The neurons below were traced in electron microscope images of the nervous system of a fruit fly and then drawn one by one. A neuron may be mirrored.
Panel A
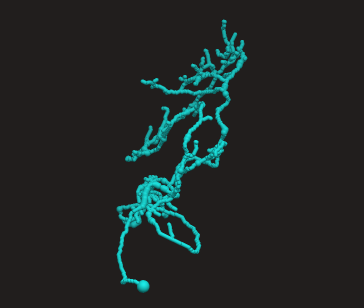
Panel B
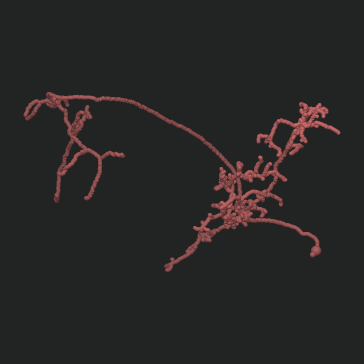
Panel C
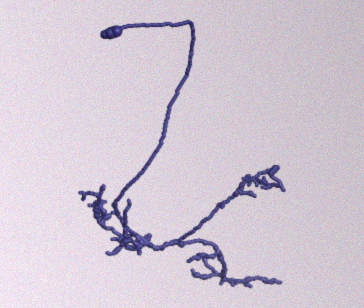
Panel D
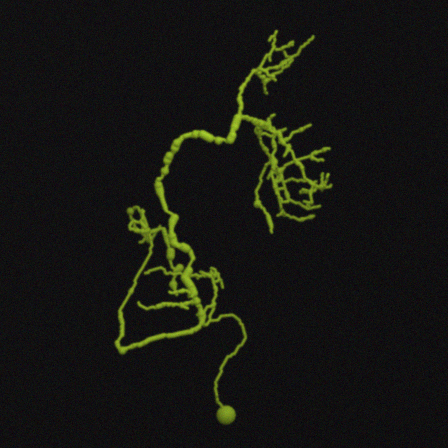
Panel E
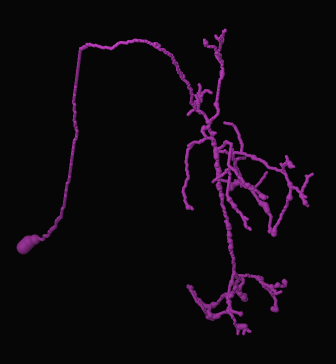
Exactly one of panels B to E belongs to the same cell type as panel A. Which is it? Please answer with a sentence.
Panel D shows a neuron of the same cell type.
